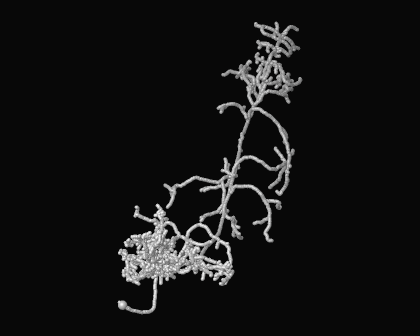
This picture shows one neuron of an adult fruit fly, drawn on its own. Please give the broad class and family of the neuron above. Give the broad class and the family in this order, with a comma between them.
descending neuron, hemilineage MX3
